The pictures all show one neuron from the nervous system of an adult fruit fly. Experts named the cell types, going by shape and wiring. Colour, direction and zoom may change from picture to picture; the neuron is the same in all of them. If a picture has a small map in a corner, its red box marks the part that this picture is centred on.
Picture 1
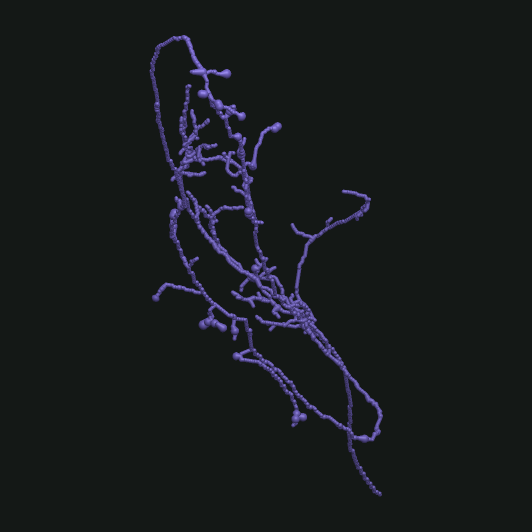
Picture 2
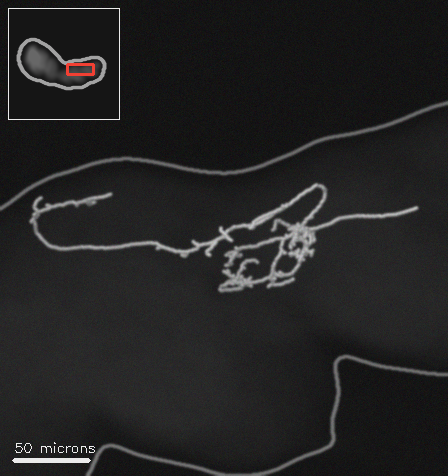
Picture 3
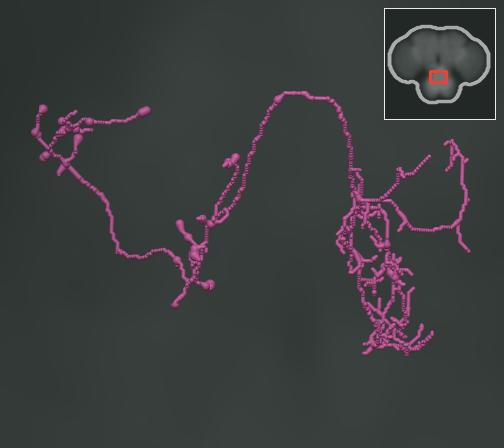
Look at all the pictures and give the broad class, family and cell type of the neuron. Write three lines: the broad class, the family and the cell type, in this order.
nerve-cord intrinsic neuron
hemilineage 06A
IN06A105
